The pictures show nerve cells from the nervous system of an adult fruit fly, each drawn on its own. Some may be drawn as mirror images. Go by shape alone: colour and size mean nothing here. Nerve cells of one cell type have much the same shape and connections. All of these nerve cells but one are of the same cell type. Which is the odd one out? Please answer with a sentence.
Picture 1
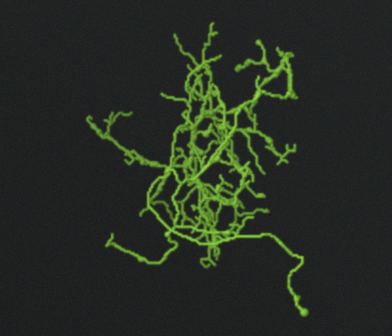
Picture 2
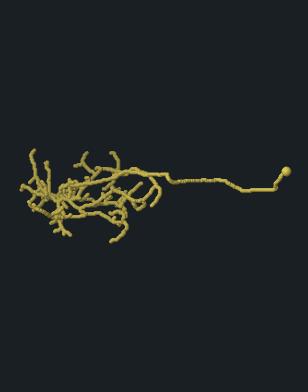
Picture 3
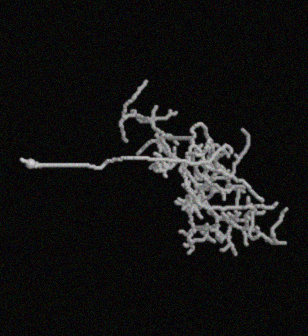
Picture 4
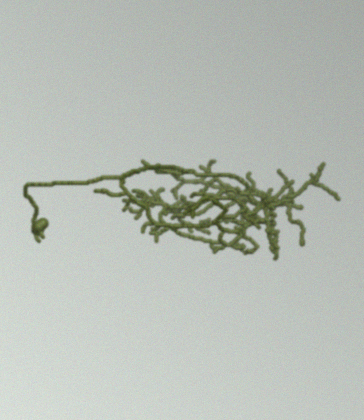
Picture 3 is the odd one out.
